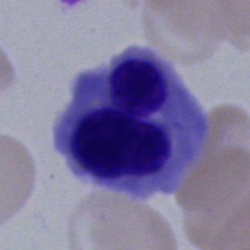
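Erythroblast, central cell. Both nuclear masses have dense, deeply stained chromatin, dark purple throughout, and neither shows nucleoli. A moderate rim of pale lilac-blue cytoplasm, without visible granules, surrounds the nuclear masses.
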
